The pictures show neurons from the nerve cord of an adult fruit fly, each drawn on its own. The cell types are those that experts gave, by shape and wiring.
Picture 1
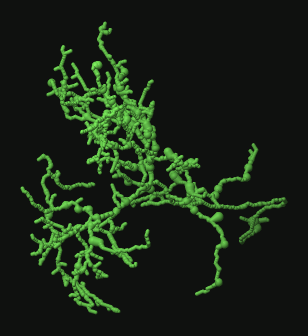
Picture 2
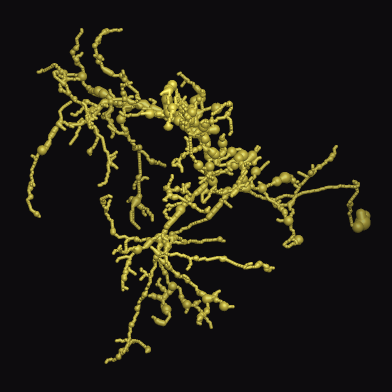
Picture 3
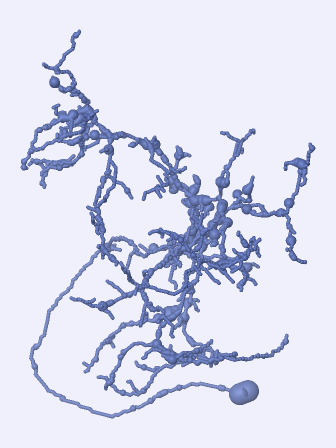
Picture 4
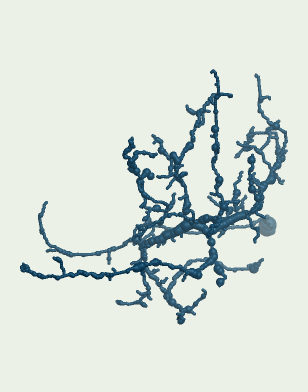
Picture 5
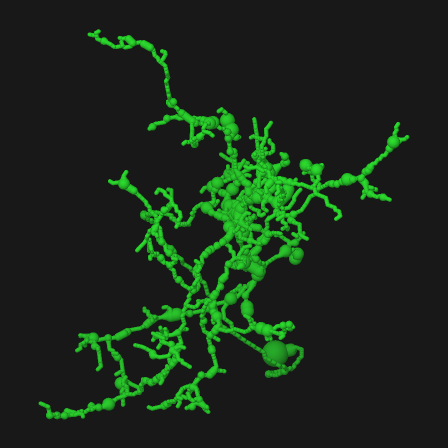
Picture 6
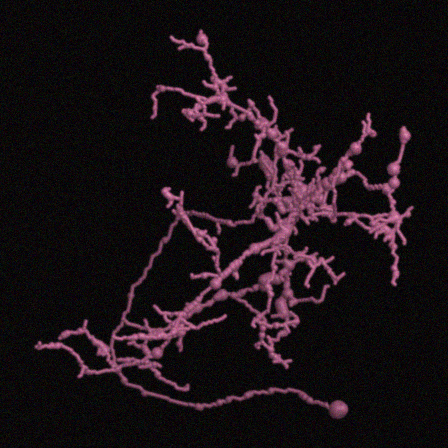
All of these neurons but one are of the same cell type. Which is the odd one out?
4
